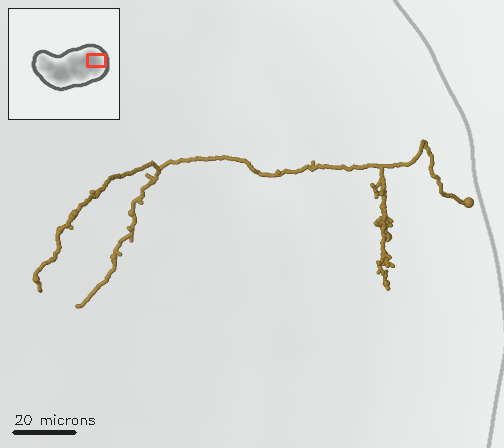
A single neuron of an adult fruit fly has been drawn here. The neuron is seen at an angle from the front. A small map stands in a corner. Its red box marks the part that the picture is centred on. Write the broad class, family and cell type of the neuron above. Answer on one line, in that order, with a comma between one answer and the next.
optic-lobe intrinsic neuron, TmY, TmY9b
